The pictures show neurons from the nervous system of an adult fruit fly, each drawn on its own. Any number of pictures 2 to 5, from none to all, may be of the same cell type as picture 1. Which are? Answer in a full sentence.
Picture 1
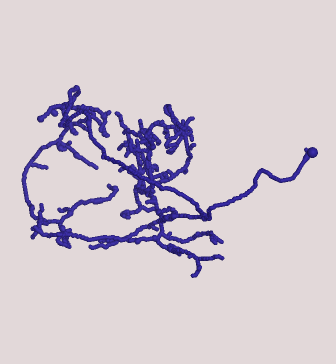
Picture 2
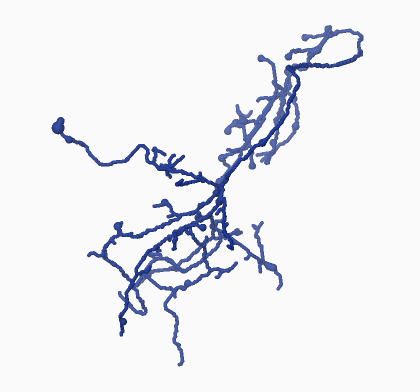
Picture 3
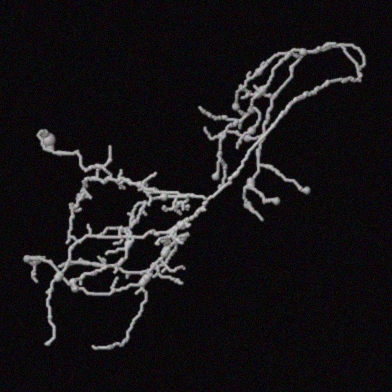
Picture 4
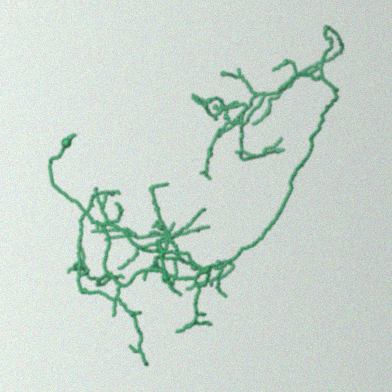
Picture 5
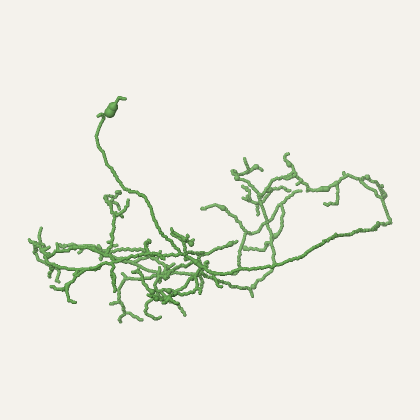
None of them is of the same cell type.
